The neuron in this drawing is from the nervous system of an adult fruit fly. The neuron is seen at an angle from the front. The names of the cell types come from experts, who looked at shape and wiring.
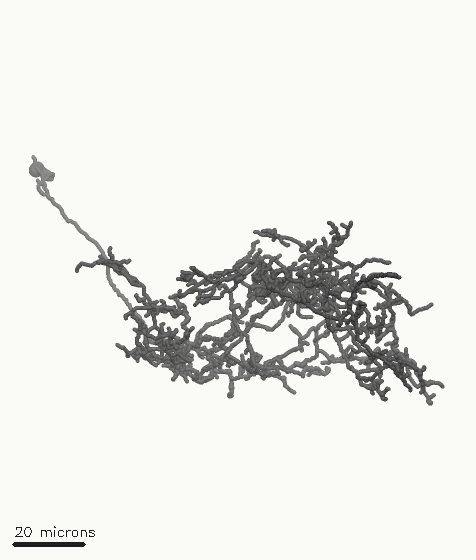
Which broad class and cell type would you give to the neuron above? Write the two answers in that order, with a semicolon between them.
central-brain intrinsic neuron; GNG053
